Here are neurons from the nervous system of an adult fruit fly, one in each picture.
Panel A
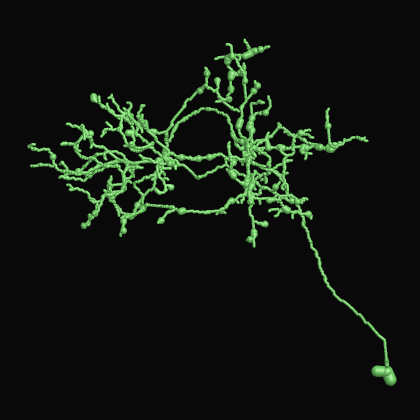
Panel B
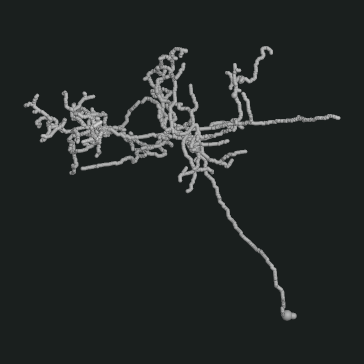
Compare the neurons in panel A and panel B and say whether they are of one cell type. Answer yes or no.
no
